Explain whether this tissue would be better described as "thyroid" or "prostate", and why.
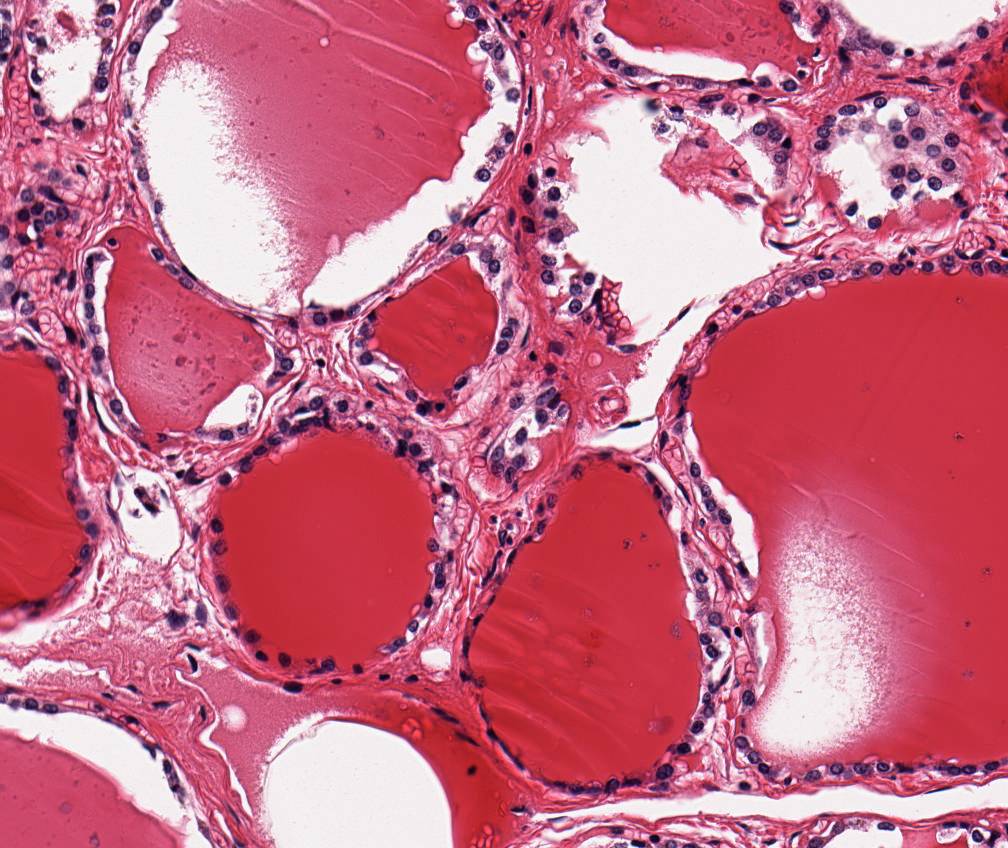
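This is thyroid. The field is filled by closely packed rounded follicles of widely varying size.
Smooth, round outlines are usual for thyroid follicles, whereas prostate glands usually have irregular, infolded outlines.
Only thin strands of delicate pink fibrous stroma with small vessels lie between the follicles.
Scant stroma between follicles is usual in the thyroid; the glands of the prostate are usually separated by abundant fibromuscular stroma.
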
